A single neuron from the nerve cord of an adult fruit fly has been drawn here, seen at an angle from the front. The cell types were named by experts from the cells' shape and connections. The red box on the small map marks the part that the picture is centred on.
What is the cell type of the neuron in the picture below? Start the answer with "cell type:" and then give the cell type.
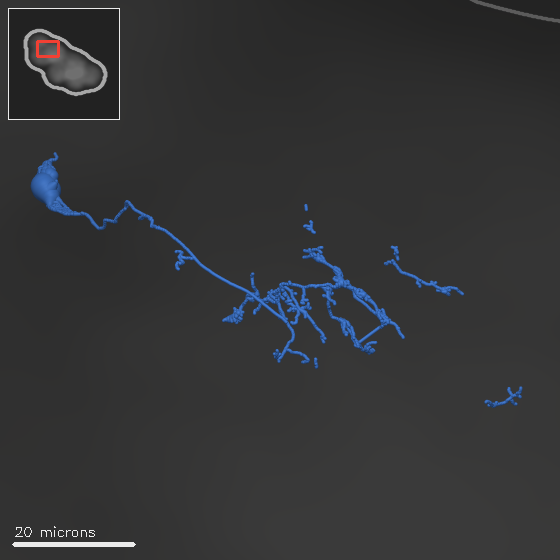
cell type: IN20A.22A010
